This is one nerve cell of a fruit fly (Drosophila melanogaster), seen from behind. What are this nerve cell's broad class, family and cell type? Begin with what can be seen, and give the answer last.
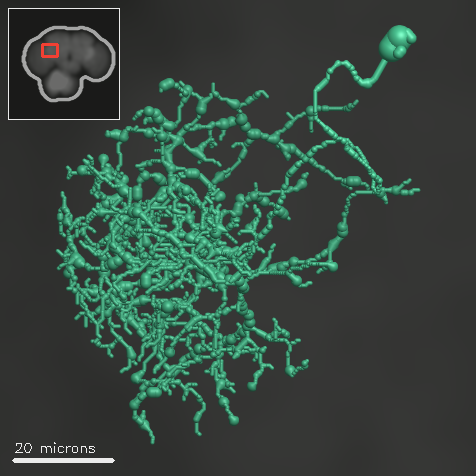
By the scale bar it is about 85 microns tall in this view. The picture shows more than a hundred branch ends. Its broad class is central-brain intrinsic neuron. The family is hemilineage VLPp&l1_anterior. Its cell type is AVLP465.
